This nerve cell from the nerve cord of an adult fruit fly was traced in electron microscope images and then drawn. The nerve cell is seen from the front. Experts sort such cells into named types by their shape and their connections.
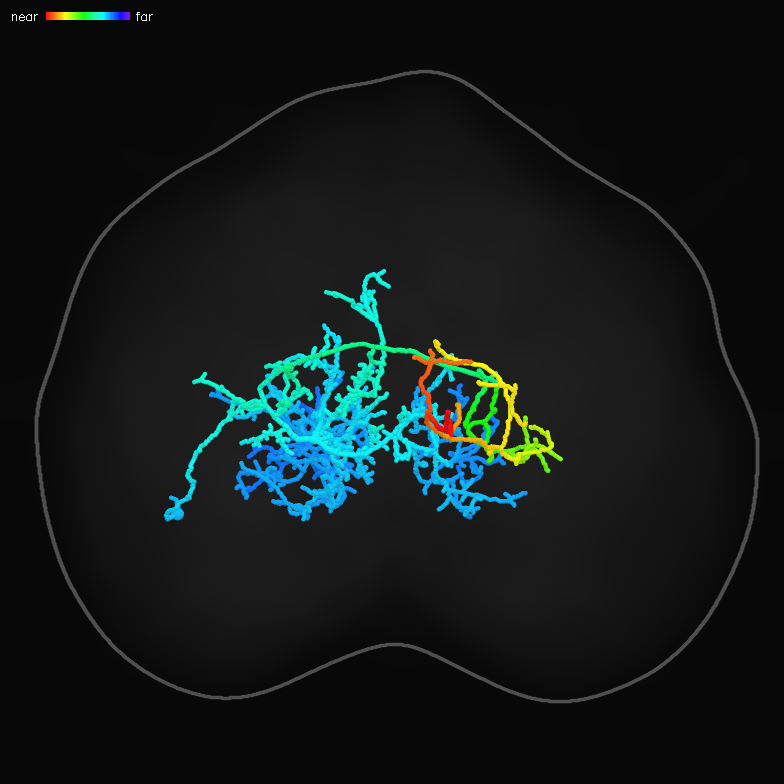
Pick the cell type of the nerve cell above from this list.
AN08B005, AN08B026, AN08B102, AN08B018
AN08B026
